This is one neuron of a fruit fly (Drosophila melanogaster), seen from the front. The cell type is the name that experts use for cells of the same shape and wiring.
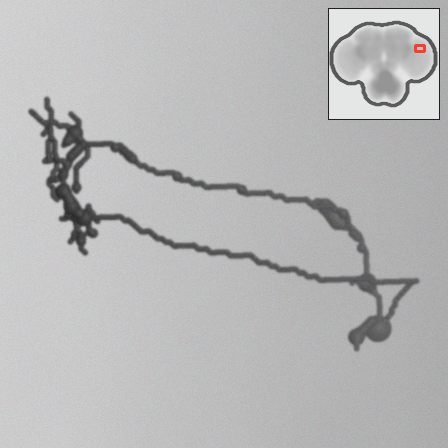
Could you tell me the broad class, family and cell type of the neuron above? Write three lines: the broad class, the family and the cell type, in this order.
optic-lobe intrinsic neuron
T
T5b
